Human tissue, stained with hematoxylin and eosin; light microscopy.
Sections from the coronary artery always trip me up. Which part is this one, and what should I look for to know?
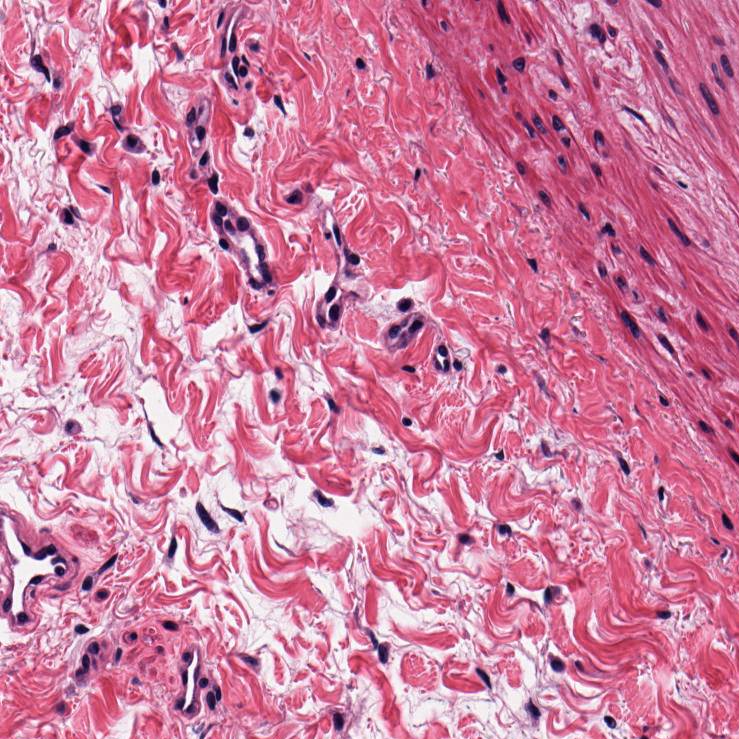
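The part shown is the tunica adventitia. Loosely arranged pink collagen bundles, wavy with a crimped outline, fill the left and lower parts; a denser, compact band lies at the upper right. Small vessels with slit-like lumens lined by flattened dark nuclei lie near the lower left. Nuclei are small, dark and sparse.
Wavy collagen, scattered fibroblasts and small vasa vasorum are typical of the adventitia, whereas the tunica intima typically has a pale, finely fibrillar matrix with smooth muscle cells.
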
